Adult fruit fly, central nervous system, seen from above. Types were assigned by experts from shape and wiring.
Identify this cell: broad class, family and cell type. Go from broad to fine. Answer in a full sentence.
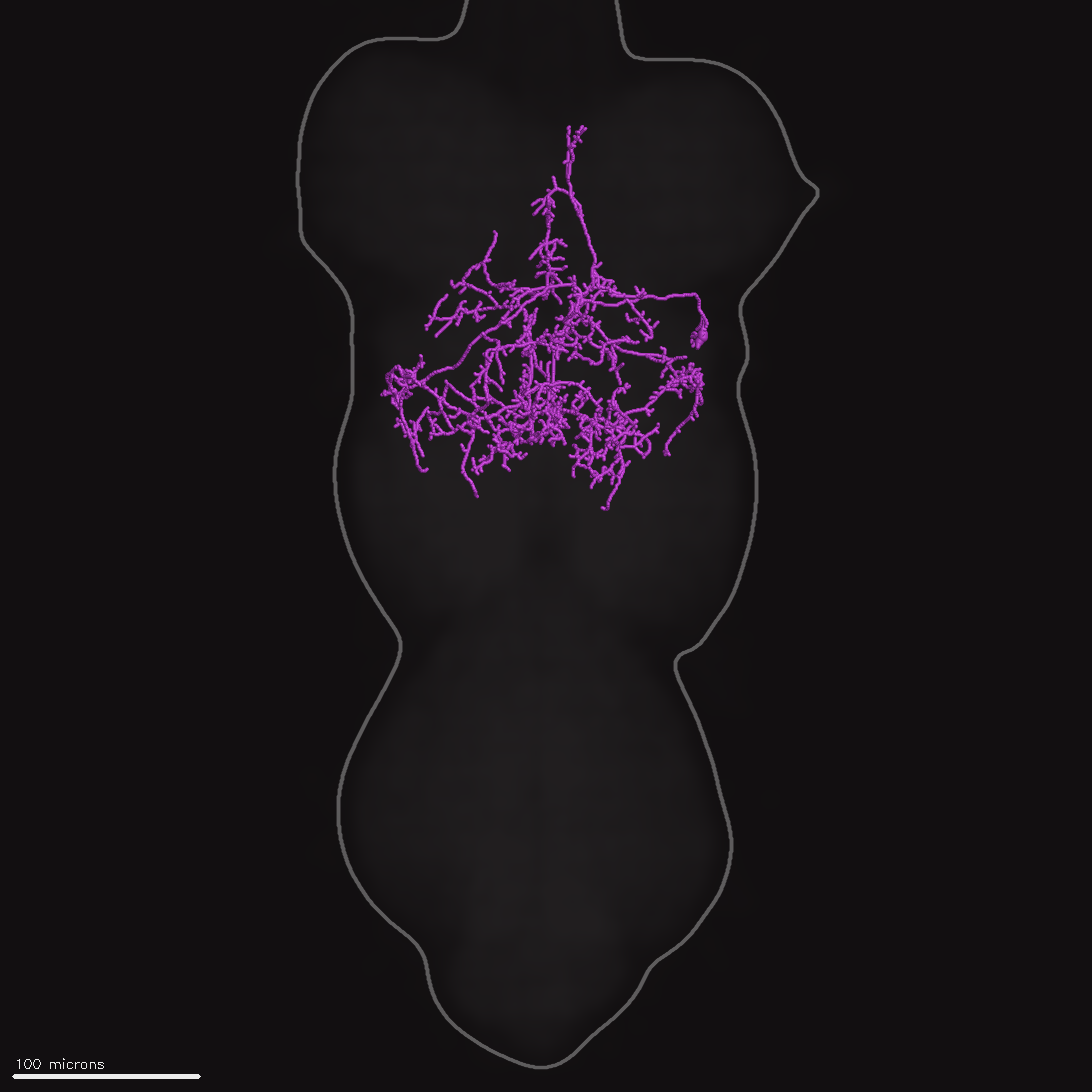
A nerve-cord intrinsic neuron of hemilineage 03B, type IN03B024.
